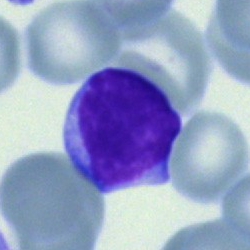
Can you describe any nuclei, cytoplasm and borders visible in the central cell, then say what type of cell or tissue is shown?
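Roughly round in outline, the cell has a nucleus that fills most of it. That nucleus is a single unlobed mass. No granules are visible in the cytoplasm. The cell is a lymphocyte.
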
